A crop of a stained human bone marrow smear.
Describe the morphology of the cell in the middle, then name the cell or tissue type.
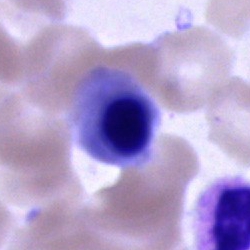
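First, the outline: rounded and smooth, with no surface projections. The nucleus lies off-centre, toward the right side of the cell, and shows no visible nucleoli. A moderate rim of cytoplasm surrounds it. This is an erythroblast.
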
